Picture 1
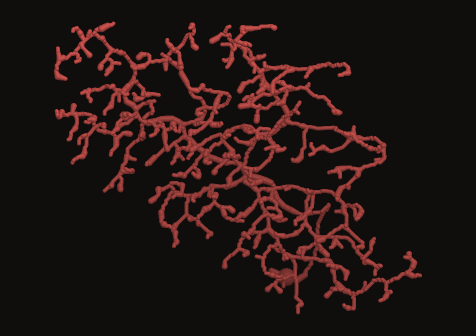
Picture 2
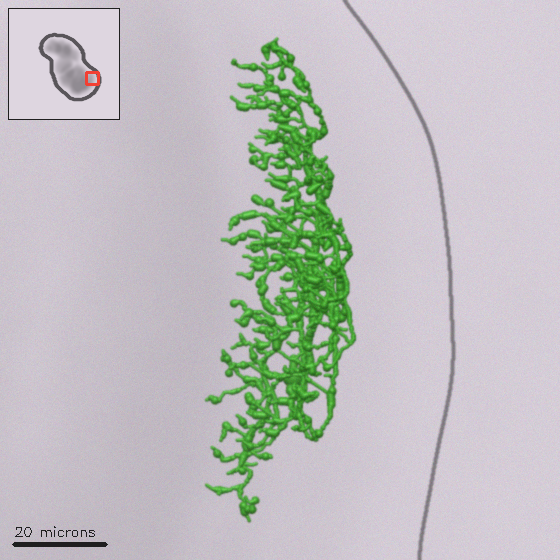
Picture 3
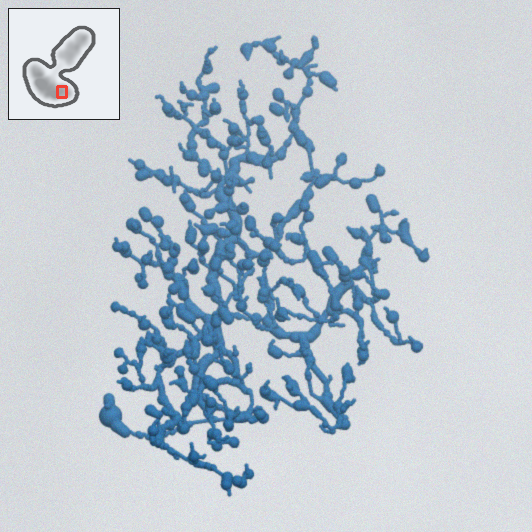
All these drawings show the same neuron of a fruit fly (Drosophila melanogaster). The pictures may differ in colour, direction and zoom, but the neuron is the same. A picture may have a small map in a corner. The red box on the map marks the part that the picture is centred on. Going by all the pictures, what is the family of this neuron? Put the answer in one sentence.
The family is Dm.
